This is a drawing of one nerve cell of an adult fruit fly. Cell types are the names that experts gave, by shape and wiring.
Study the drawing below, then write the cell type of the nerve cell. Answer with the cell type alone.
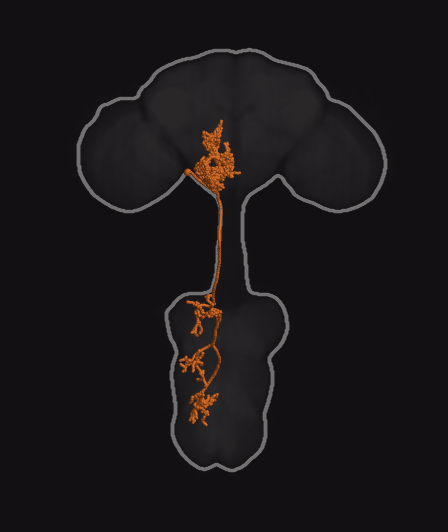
DNg88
